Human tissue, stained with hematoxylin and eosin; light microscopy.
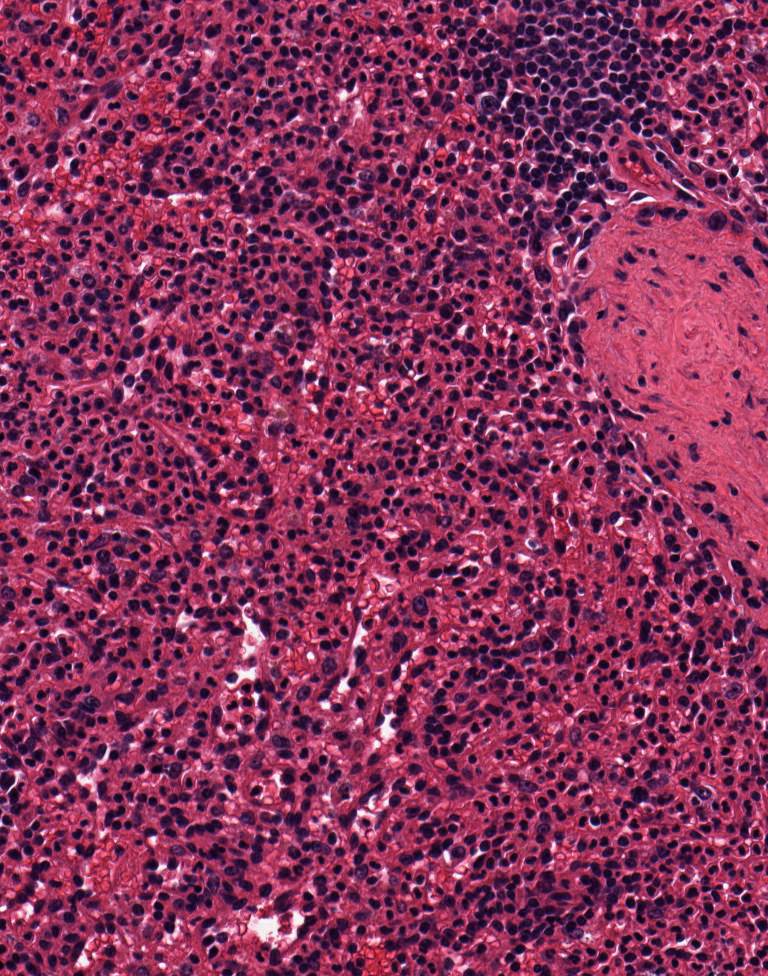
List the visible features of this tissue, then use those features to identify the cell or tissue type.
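Densely packed cells form a continuous sheet over nearly the whole field, no glands or epithelium. Upper right: a rounded pale pink fibrous area with scattered spindle-shaped nuclei. Small lymphocytes with dark round nuclei pack most densely at the top, just above-left of it. It's spleen.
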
